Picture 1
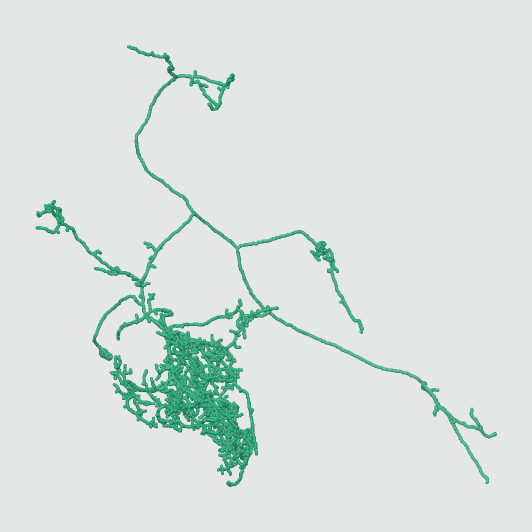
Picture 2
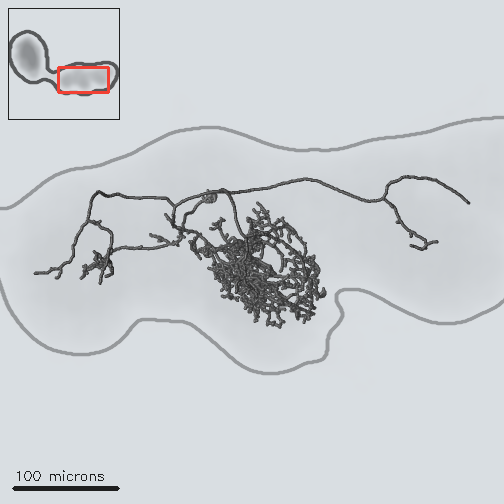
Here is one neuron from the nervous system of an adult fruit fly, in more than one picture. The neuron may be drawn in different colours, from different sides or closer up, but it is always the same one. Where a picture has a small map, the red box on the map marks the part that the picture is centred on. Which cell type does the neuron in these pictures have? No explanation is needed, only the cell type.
IN18B005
